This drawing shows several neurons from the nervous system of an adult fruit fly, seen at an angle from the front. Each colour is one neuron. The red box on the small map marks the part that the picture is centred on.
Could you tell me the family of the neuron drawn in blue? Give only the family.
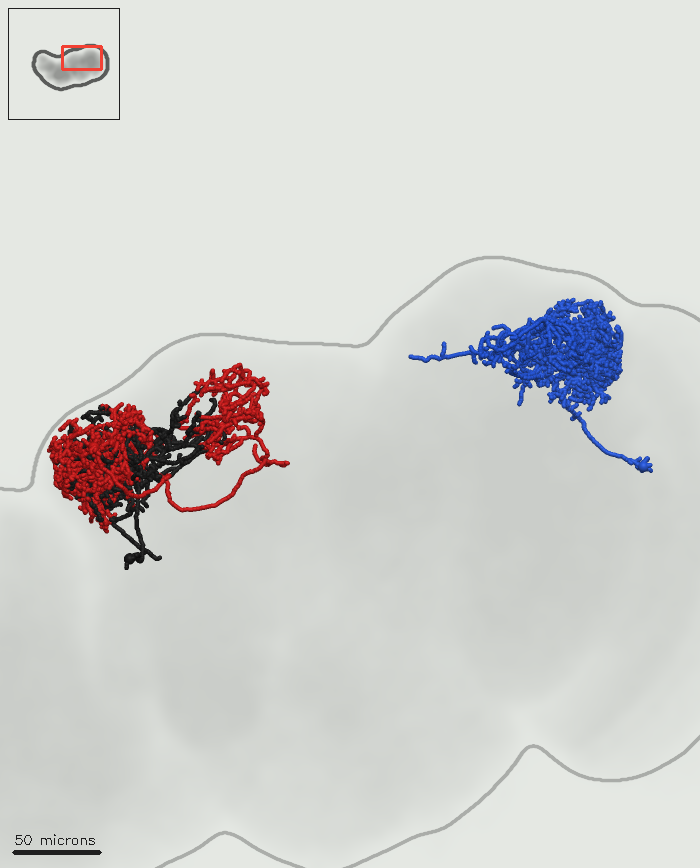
LHAV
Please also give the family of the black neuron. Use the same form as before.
LHAV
